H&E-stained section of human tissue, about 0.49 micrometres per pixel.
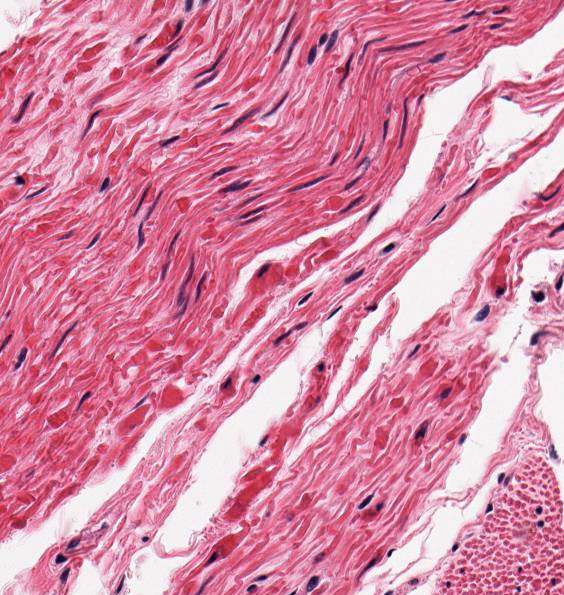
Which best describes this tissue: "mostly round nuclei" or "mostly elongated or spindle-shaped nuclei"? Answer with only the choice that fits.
Mostly elongated or spindle-shaped nuclei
